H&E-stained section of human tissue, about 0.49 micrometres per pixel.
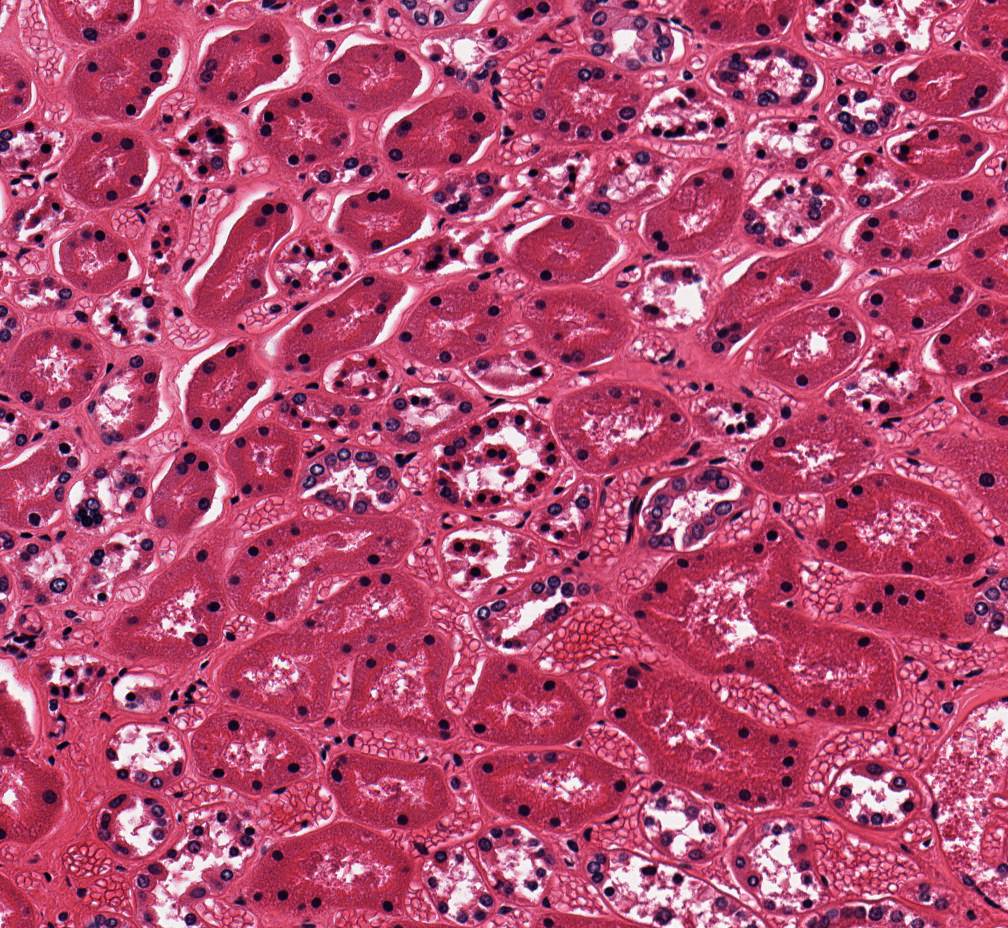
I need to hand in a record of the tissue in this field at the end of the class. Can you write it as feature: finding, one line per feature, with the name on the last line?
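Pattern: closely packed tubules filling the field, cut mostly in cross and oblique section
Lining: cuboidal cells, deeply eosinophilic granular cytoplasm
Nuclei: round
Lumens: narrow, irregular, fuzzy pink luminal border
Glomeruli: none in the field
Tissue: renal cortex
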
